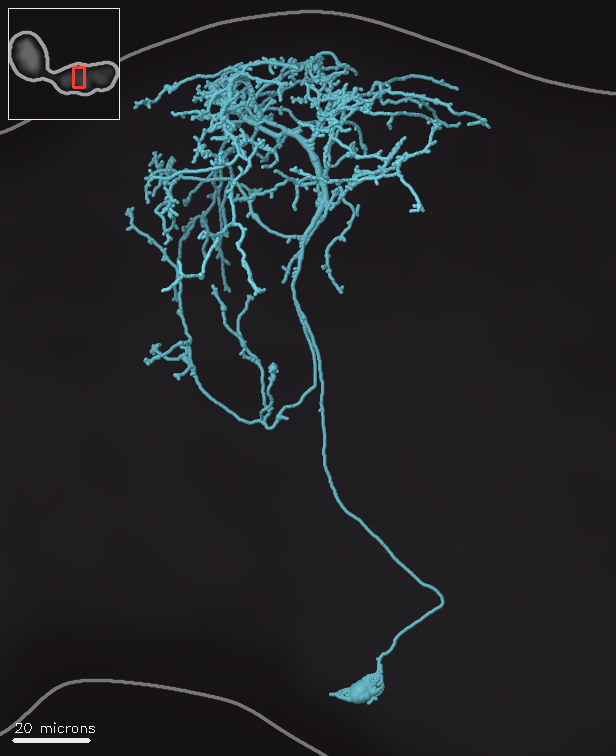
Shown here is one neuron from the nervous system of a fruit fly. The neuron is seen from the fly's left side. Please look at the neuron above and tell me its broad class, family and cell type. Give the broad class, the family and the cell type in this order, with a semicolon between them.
nerve-cord intrinsic neuron; hemilineage 00A; IN00A022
